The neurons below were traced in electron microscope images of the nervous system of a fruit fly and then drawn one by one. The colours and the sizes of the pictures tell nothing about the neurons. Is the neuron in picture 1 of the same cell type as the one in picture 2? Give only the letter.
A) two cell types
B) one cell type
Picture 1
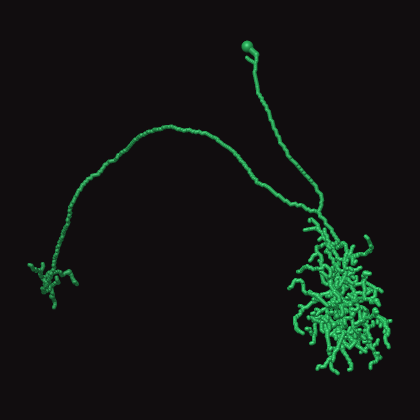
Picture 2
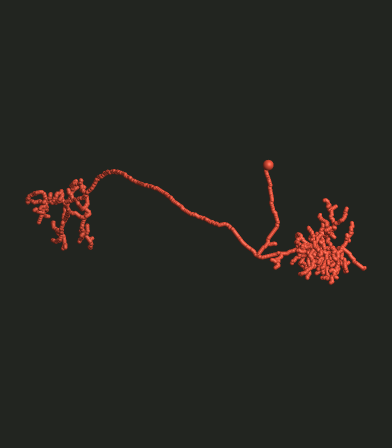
A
